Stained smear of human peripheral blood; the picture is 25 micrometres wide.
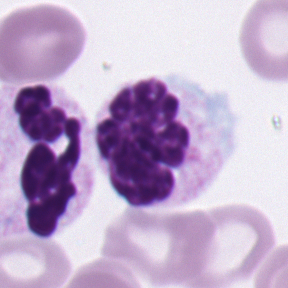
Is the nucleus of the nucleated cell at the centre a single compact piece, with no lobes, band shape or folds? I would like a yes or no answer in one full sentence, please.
No, what the nucleus shows is division into distinct lobes or segments.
